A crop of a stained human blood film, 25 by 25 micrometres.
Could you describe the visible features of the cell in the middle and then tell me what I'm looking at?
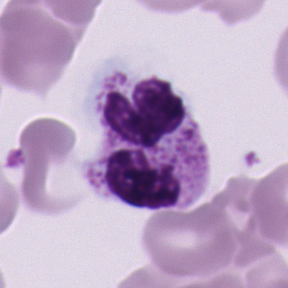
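Several separate dark lobes make up the nucleus. Reddish-violet granules are scattered through pale cytoplasm, which has a faint blue tinge at its upper left edge, and no clear vacuoles are seen. Answer: segmented neutrophil.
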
